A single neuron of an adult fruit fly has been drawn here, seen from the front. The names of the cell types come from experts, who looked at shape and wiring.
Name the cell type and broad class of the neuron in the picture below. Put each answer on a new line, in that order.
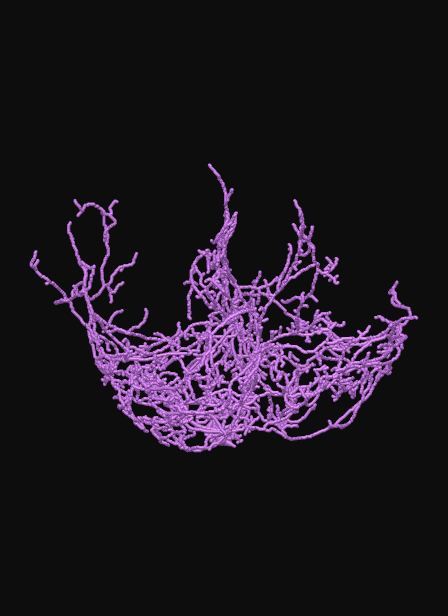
GNG702m
central-brain intrinsic neuron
